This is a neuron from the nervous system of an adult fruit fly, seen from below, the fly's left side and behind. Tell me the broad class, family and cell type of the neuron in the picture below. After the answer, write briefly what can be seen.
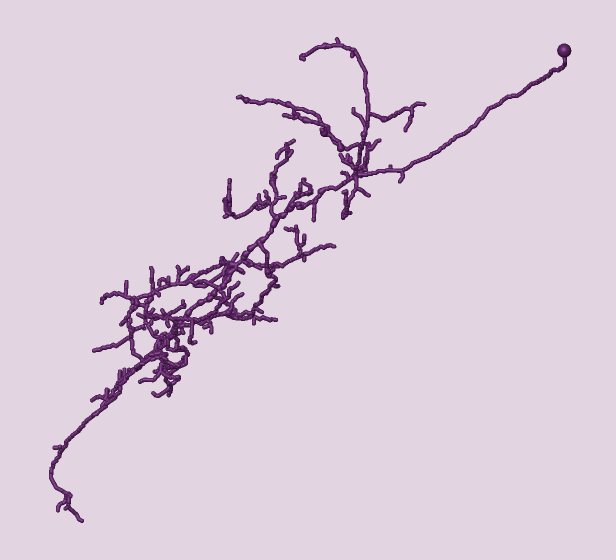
It is a nerve-cord intrinsic neuron. Its family is hemilineage 20A.22A. It is of cell type IN20A.22A073. The cell body is at the upper right of the picture. The picture shows dozens of branch ends.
